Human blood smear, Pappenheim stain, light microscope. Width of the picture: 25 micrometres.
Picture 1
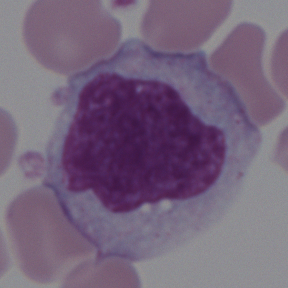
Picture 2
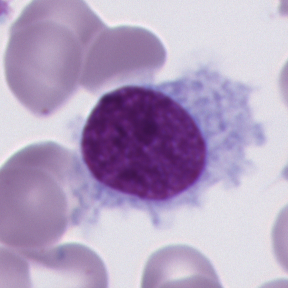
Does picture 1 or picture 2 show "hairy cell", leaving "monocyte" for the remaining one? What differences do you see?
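Picture 1 shows a monocyte, and picture 2 shows a hairy cell. The monocyte has a moderate rim of pale grey-blue cytoplasm, widest below and to the right of the nucleus, while the hairy cell's cytoplasm is abundant and pale greyish blue, with fine cytoplasmic projections most plentiful on the right side of the cell. In the monocyte, a few fine pinkish-red granules are scattered through the cytoplasm, and a few small clear vacuoles lie along the lower edge of the nucleus. The hairy cell's nucleus is a plain oval with no indentation or lobes, and its chromatin is dark purple with a mottled, stippled texture rather than a smooth, even tone. Its nucleus, about 11 by 9 micrometres, is smaller than the monocyte's, which is about 14 by 12 micrometres.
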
